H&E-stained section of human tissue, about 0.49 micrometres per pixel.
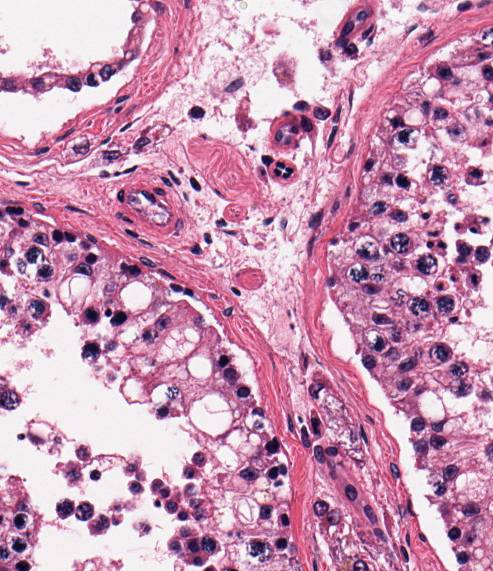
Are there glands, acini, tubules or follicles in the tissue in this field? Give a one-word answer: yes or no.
Yes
